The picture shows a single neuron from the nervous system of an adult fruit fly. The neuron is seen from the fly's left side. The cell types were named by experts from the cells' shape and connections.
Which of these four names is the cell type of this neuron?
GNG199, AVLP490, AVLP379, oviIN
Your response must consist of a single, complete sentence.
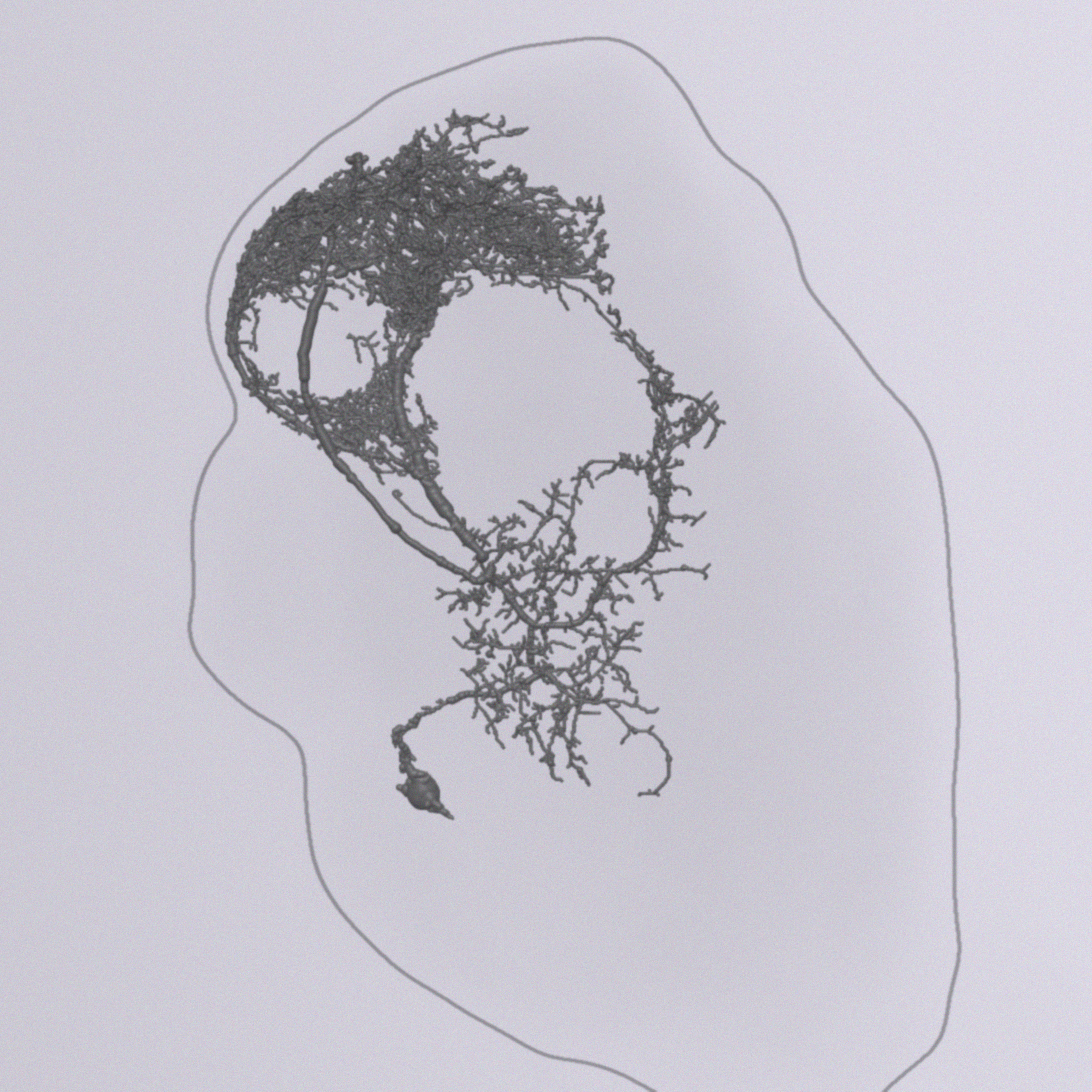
It is oviIN that names the cell type of this neuron.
